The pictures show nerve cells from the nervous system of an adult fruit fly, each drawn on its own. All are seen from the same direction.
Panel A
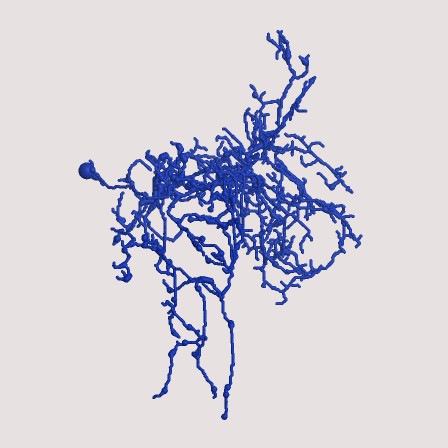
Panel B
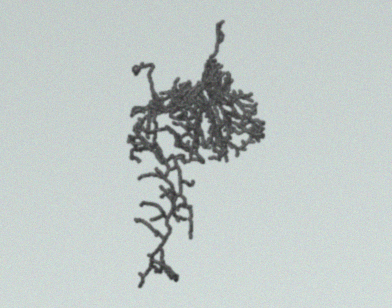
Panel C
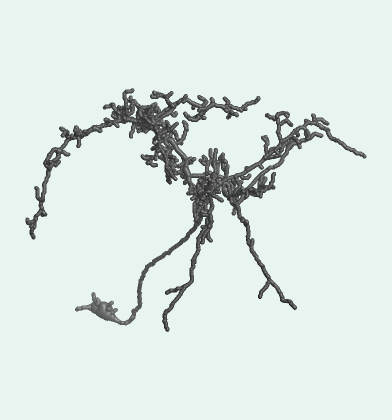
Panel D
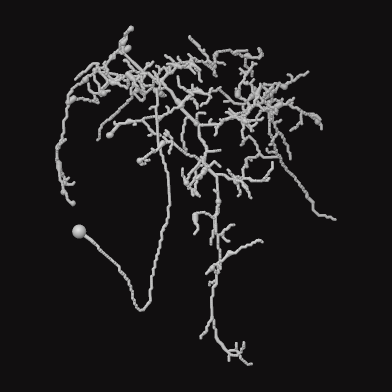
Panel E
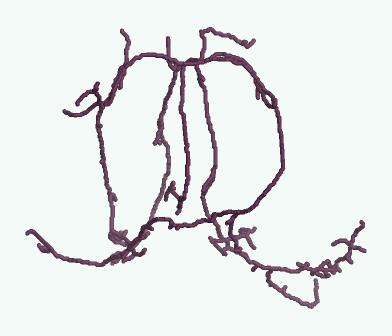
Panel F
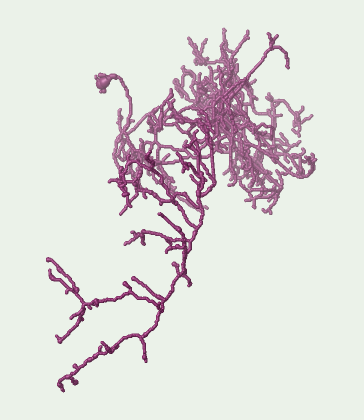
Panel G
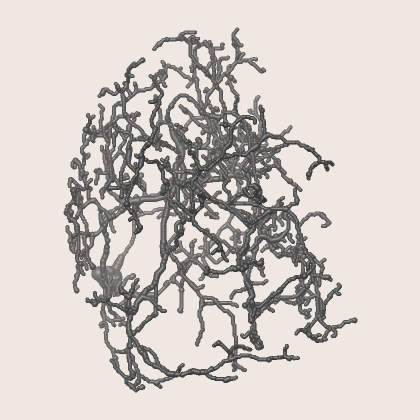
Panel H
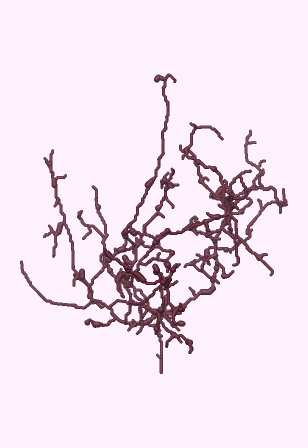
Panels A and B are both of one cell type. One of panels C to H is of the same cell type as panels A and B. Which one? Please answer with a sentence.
Panel F shows a nerve cell of the same cell type.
